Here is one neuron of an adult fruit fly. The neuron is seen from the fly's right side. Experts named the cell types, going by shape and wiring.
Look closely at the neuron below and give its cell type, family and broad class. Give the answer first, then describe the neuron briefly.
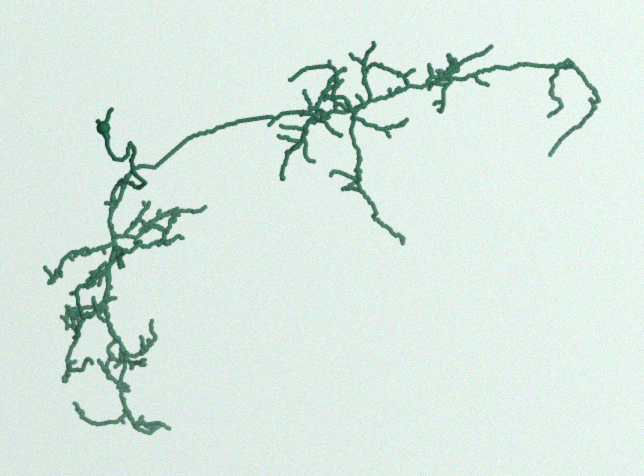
The cell type is SMP322. Its family is hemilineage DM3_dorso_lateral. This is a central-brain intrinsic neuron. The cell body can be seen at the upper left of the picture. Dozens of branch ends can be seen.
